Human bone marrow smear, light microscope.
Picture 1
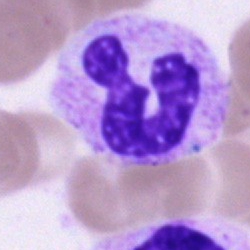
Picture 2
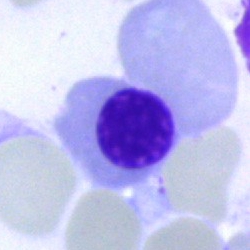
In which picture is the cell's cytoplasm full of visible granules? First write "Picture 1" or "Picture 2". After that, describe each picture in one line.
Picture 1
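What picture 1 shows: Fine pinkish-violet granules are scattered through the cytoplasm.
What picture 2 shows: No granules are seen in the cytoplasm.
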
